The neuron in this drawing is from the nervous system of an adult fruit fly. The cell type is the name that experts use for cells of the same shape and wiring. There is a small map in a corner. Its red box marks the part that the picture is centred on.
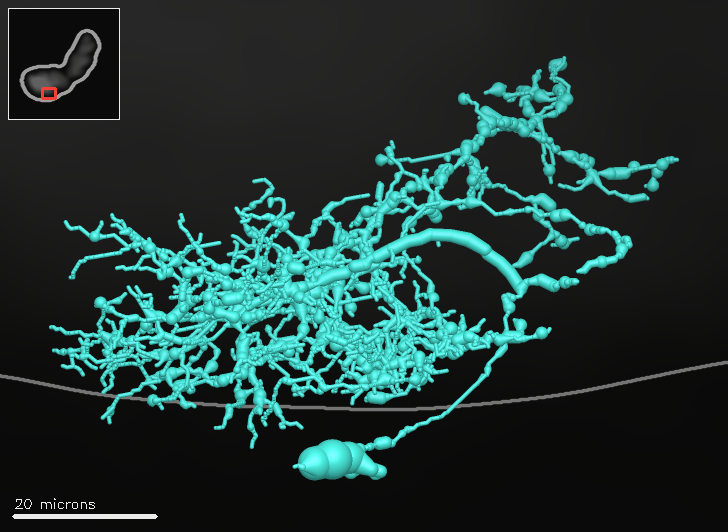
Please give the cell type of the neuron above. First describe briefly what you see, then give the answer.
The cell body is at the bottom of the picture. By the scale bar it is about 90 microns wide in this view. More than a hundred branch ends can be seen. Its broad class is central-brain intrinsic neuron. The cell type is GNG179.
